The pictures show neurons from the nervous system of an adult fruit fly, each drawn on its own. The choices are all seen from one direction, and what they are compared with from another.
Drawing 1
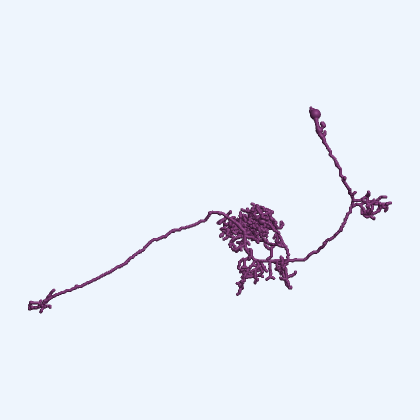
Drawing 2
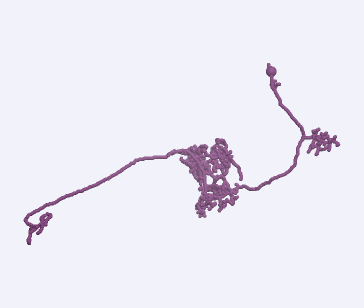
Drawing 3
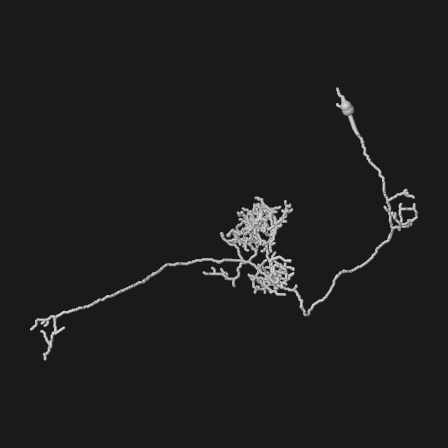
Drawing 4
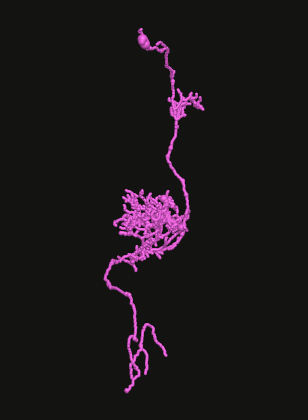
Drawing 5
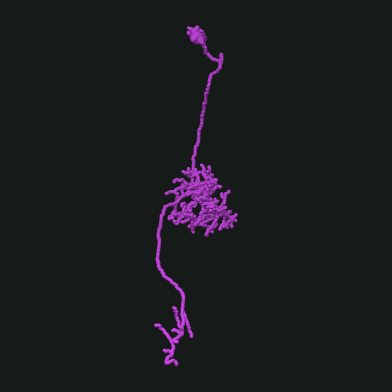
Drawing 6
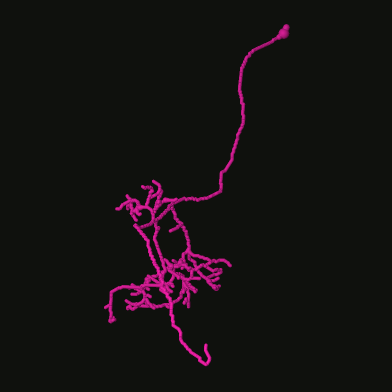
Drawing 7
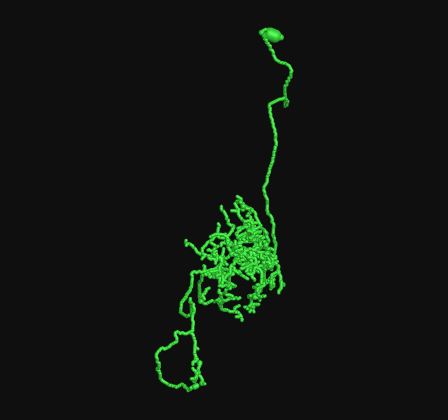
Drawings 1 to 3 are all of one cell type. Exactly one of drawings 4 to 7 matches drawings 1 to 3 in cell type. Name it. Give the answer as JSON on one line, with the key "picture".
{"picture": 4}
